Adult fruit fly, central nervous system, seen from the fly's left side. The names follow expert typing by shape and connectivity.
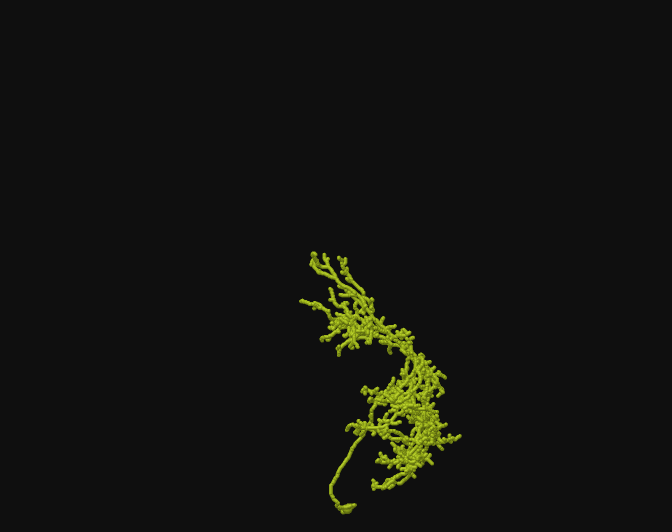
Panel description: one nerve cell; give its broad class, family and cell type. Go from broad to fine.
central-brain intrinsic neuron; hemilineage MX3; GNG146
